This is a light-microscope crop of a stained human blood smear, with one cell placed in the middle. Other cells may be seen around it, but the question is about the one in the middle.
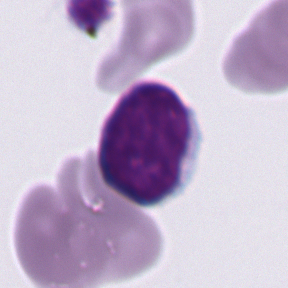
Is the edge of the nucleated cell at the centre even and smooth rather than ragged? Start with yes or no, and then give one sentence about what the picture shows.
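Yes. The cell has a smooth oval outline.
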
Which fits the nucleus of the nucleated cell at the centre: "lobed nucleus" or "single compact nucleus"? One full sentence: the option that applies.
The nucleus is one round, oval or kidney-shaped compact mass, not lobed or folded.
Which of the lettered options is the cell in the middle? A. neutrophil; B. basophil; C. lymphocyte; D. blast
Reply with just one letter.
C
